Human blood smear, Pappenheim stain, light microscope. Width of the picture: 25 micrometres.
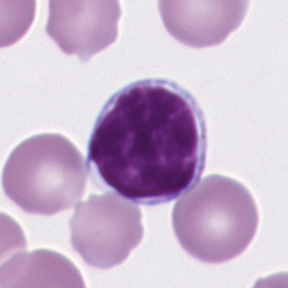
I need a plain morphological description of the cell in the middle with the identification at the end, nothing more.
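First, the cytoplasm is pale blue. Next, the chromatin is dense and dark purple, its coarse clumps separated by paler streaks. No nucleoli can be seen in the nucleus. Last, no vacuoles are seen in the cytoplasm. This is a typical lymphocyte.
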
